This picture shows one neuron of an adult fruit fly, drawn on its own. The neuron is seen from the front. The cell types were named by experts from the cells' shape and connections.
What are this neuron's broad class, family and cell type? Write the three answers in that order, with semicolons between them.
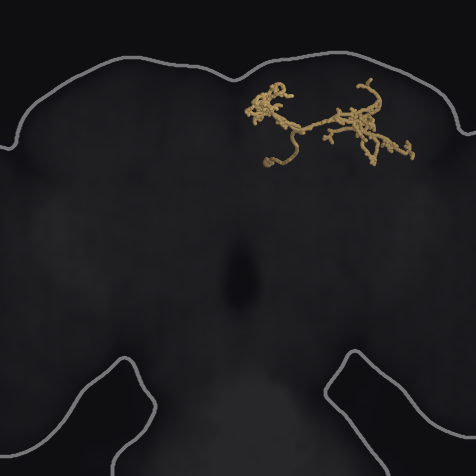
central-brain intrinsic neuron; hemilineage DM4_dorsal; LHPV10a1a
